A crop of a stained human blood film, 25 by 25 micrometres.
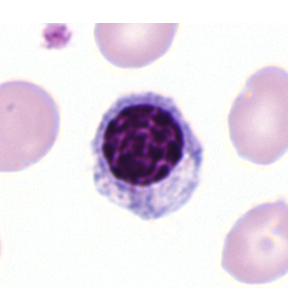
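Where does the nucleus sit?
Toward the top of the cell, with more cytoplasm below it.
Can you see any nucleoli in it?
No, none are visible.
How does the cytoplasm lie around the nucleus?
It forms a complete rim, and the outer edge of the cell is slightly irregular and fuzzy.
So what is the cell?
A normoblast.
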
